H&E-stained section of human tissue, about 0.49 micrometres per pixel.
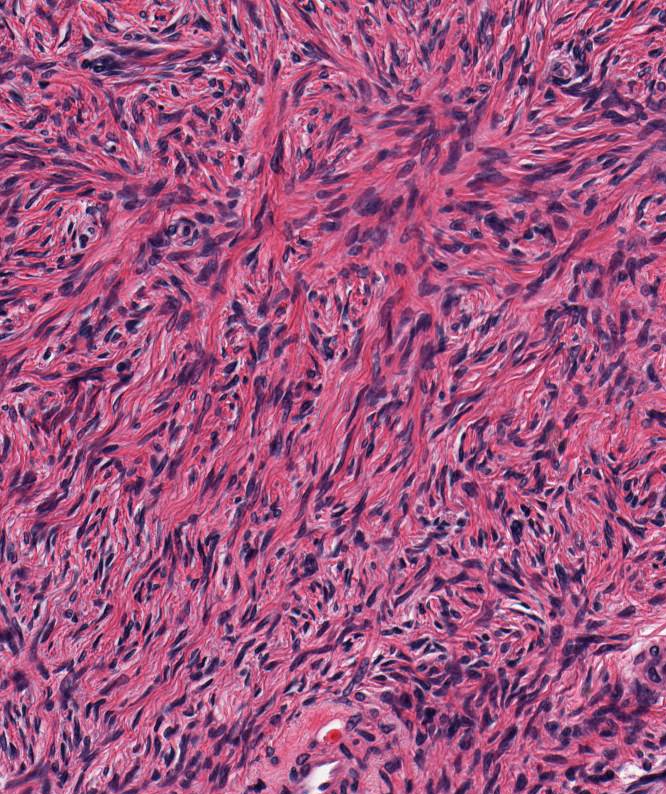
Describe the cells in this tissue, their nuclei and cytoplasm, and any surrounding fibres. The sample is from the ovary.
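Spindle cells occupy the entire field, arranged in short fascicles that intersect at varied angles. Their nuclei are elongated and dark, often wavy, with tapered ends. Pink collagen fibres run between the spindle cells throughout. At the bottom centre lies a small vessel containing a red blood cell.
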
